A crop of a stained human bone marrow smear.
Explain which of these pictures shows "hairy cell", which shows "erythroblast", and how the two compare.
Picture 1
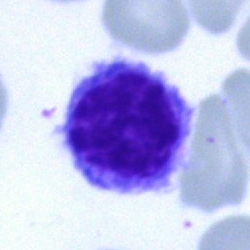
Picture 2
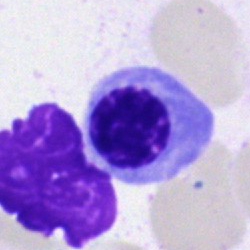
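Picture 1 shows a hairy cell; picture 2 shows an erythroblast. The hairy cell is round in outline, and short, fuzzy projections fringe its edge.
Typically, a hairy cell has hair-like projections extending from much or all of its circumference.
The erythroblast, by contrast, has a smooth outline that is round to oval. In the hairy cell the cytoplasm forms only a scant rim around the nucleus, and no nucleoli are clearly visible in that nucleus. In the erythroblast the nucleus lies off-centre toward the left side of the cell, and the rim of cytoplasm is wider on its right than on its left.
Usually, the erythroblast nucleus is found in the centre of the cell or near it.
The erythroblast's chromatin is dark and coarsely clumped, and its cytoplasm is stained blue. Neither cell shows distinct granules in its cytoplasm.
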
